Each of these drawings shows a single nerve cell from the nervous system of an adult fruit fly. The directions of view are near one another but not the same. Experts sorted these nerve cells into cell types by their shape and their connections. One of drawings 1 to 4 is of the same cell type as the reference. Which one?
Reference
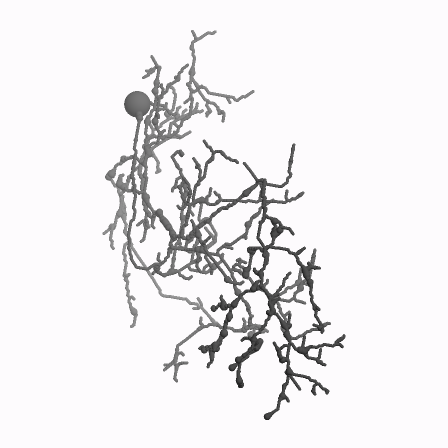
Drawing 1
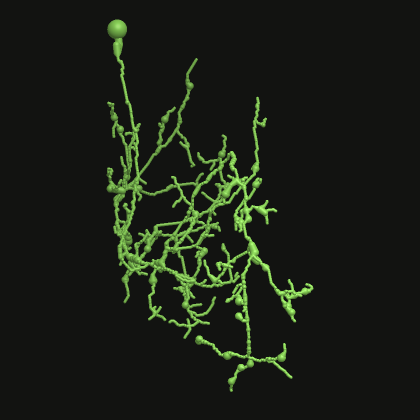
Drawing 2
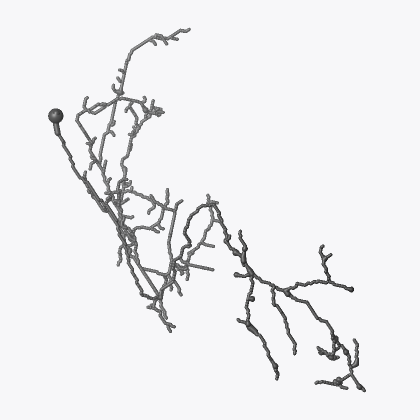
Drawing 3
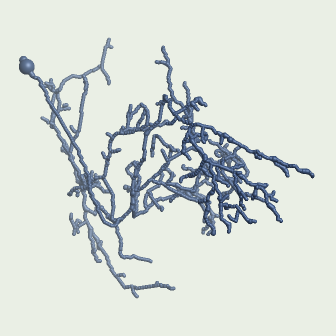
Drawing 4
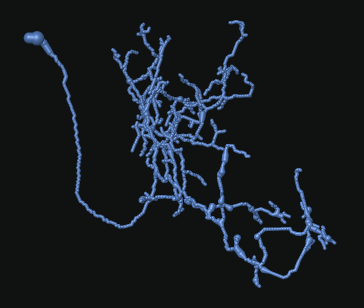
3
